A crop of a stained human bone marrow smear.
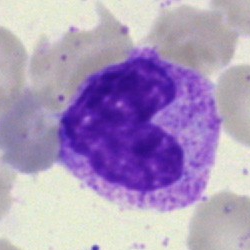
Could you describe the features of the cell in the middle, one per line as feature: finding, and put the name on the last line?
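Shape: nucleus indented on its right side, giving a kidney shape
Placement: nucleus toward the left, more cytoplasm on the right
Colour: cytoplasm pale pinkish-lilac
Granules: fine, purplish, filling the cytoplasm
Answer: band neutrophil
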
